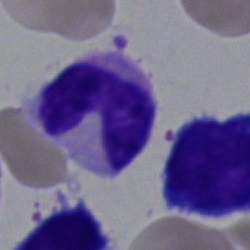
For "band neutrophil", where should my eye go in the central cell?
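Look first at the nucleus: it's bent into a thick horseshoe with its opening facing downward, and that shape goes well with a band neutrophil.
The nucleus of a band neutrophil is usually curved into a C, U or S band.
Apart from that, notice that the cell outline is roughly round and that pale lilac cytoplasm fills the hollow of the horseshoe. There are no coarse granules in that cytoplasm.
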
